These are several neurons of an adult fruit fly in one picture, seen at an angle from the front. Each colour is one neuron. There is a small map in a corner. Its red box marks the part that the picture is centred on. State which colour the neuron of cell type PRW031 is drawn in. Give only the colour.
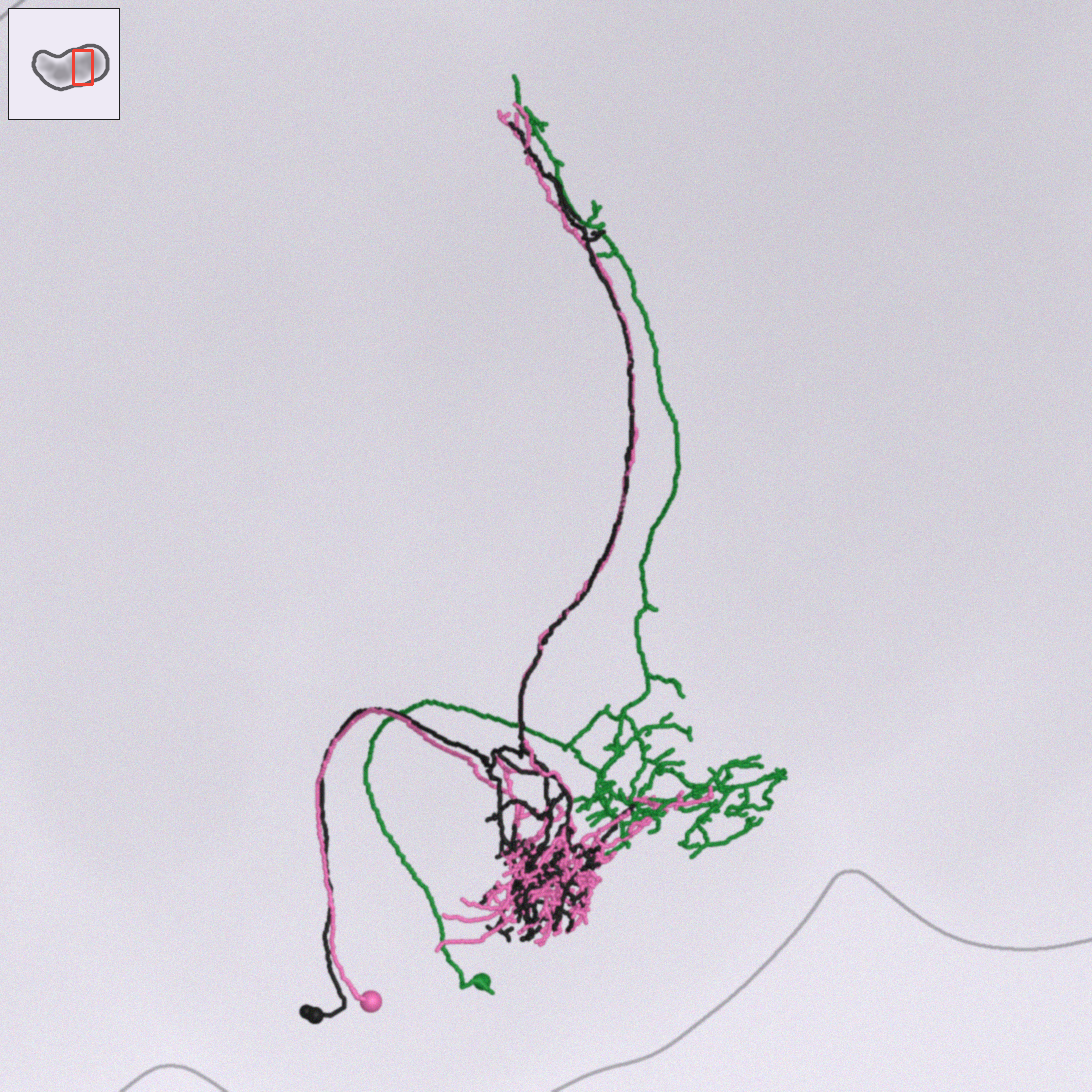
pink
